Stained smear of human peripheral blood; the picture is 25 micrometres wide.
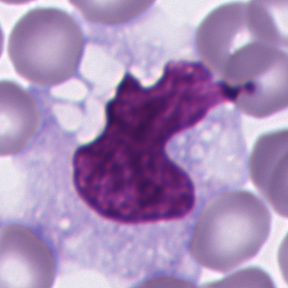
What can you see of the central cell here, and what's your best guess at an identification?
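A thin, tapering strand of nucleus reaches toward the upper right. The chromatin's fine and stringy rather than coarsely clumped, the cytoplasm is plentiful beside the nucleus, and several clear round vacuoles sit upper left of it. That's a monocyte.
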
